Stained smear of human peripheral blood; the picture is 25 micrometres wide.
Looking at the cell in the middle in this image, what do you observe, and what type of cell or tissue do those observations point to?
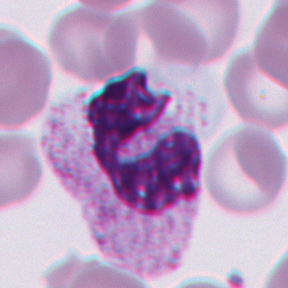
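Longer from top to bottom than from side to side, the cell has an irregular outline. Its pale pinkish-lilac cytoplasm carries fine pink-purple granules scattered throughout, and no nucleoli can be seen in the nucleus. It is a segmented neutrophil.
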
